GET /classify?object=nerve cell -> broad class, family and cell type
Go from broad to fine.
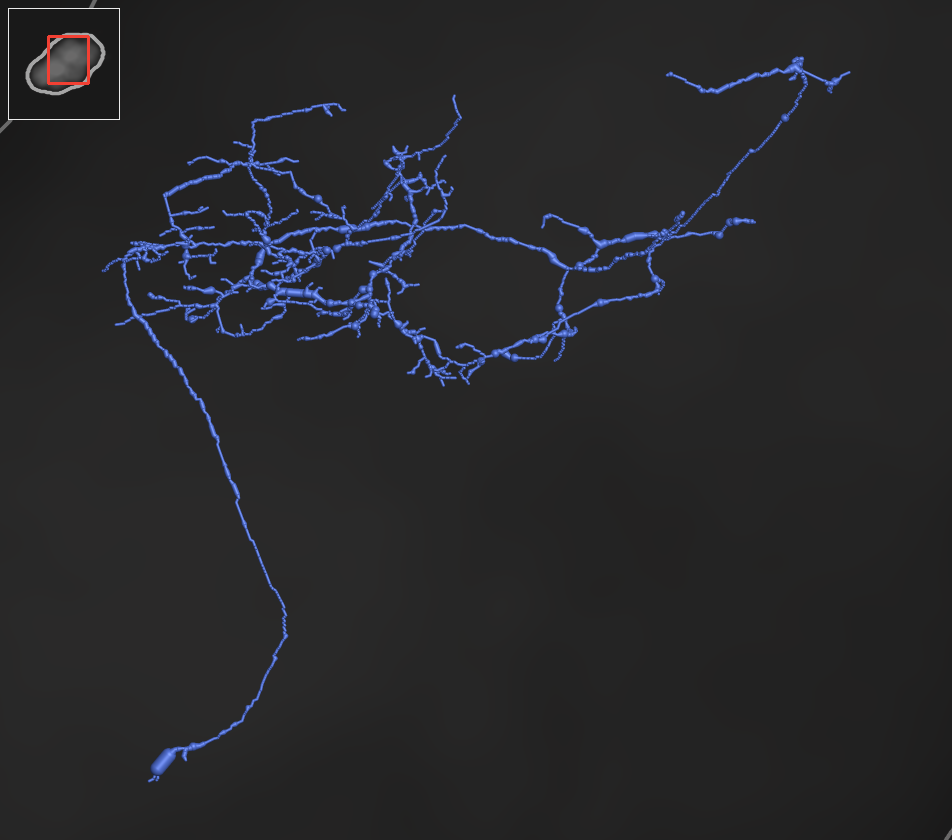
nerve-cord intrinsic neuron; hemilineage 06A; IN06A088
